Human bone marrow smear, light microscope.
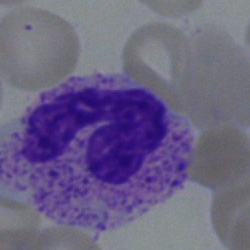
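Band neutrophil, the middle cell of a stained human bone marrow smear. The outline is roughly round, with a slightly uneven edge. A nucleus bent into a horseshoe opens downward and shows no nucleolus. Cytoplasm is pale lilac.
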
